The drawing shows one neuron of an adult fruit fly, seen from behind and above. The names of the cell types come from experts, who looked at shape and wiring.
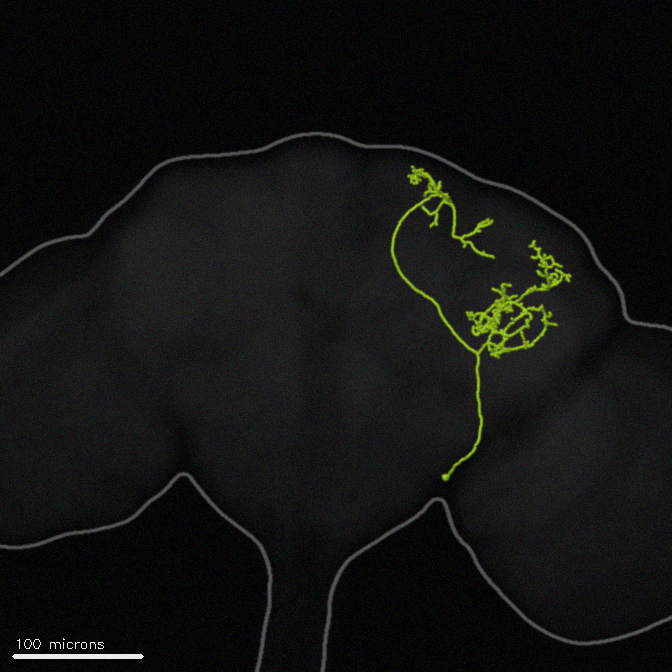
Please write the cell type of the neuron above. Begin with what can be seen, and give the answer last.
It lies in the brain. By the scale bar it is about 250 microns tall in this view. This is a central-brain intrinsic neuron. Its cell type is CB1795.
